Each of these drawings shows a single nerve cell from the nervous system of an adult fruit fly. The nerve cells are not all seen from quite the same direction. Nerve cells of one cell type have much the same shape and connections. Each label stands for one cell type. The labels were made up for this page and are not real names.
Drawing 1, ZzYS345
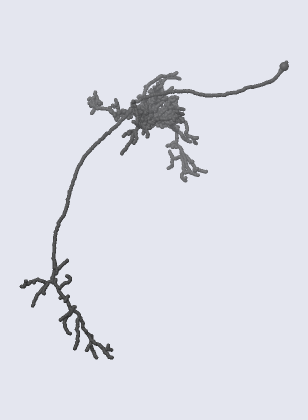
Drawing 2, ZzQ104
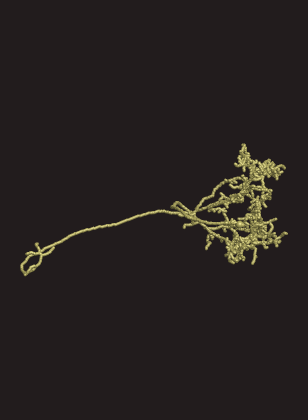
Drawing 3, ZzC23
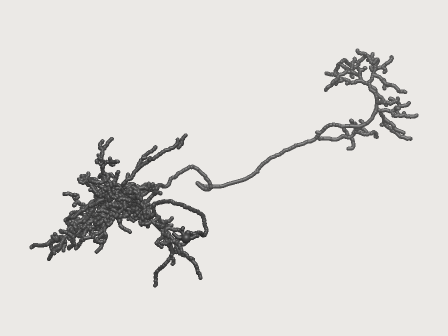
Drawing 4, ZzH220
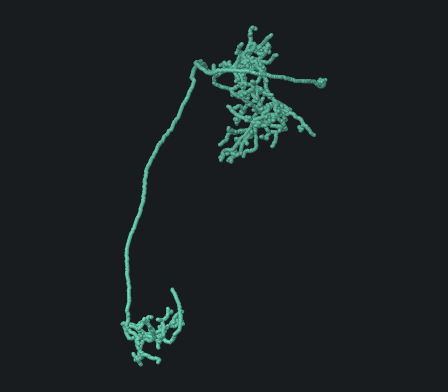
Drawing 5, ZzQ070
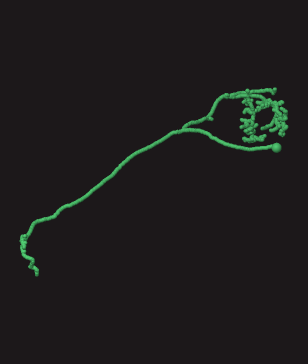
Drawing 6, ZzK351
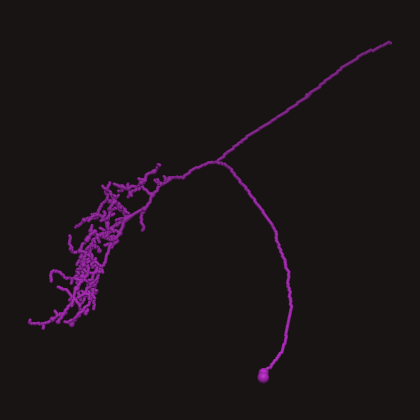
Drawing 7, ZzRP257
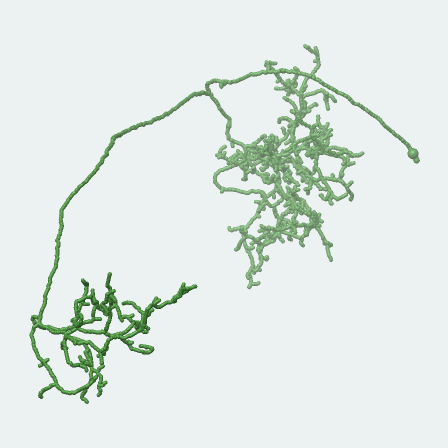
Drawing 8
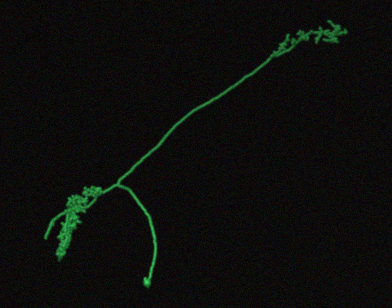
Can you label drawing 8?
ZzK351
